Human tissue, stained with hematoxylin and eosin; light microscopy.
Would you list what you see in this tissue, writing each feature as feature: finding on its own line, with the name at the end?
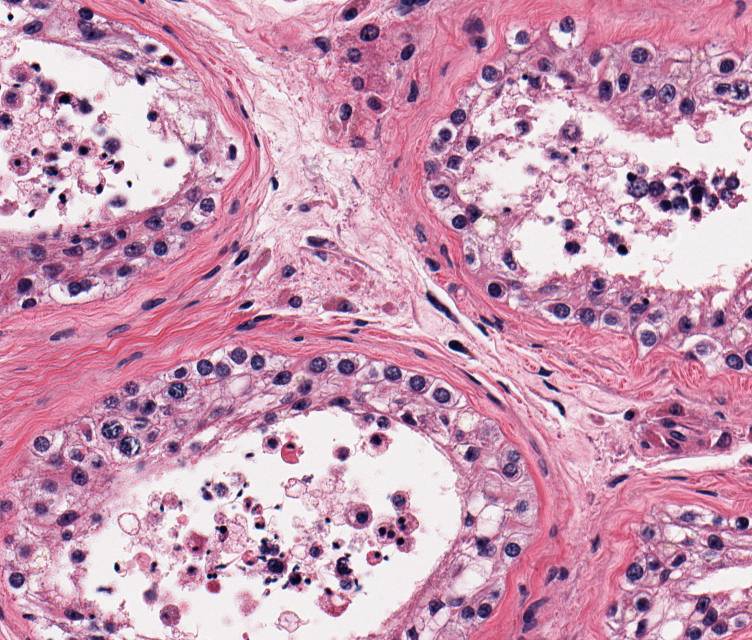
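Tubules: parts of four rounded tubules, one toward each corner
Stroma: central, separating the tubules
Boundary: thick, pink, wavy, layered fibrous band with flattened elongated nuclei
Lining: epithelium several cells thick
Cytoplasm: pale, clear to finely vacuolated
Tissue: testis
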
